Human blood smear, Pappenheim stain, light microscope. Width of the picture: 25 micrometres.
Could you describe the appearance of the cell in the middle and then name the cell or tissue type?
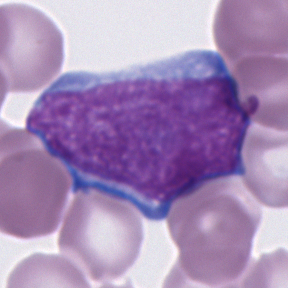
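A single unlobed nucleus fills most of this cell. Around it the cytoplasm is a narrow blue rim, at its widest along the top edge of the cell. It is a myeloblast.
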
